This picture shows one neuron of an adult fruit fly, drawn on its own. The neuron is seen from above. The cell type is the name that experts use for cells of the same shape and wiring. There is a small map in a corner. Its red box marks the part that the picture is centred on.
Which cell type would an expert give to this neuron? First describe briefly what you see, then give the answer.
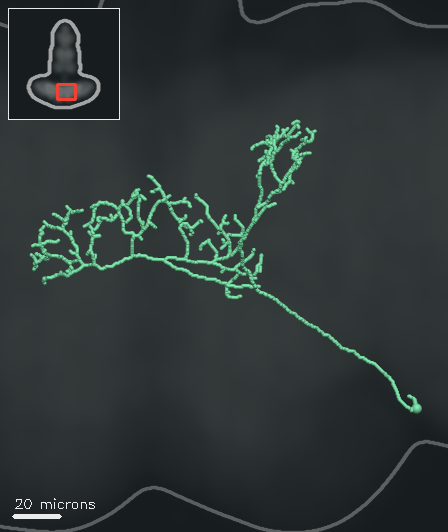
The cell body is at the lower right of the picture. From left to right in the picture it spans about 170 microns. The picture shows dozens of branch ends. This is a central-brain intrinsic neuron. Its cell type is FB7I.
